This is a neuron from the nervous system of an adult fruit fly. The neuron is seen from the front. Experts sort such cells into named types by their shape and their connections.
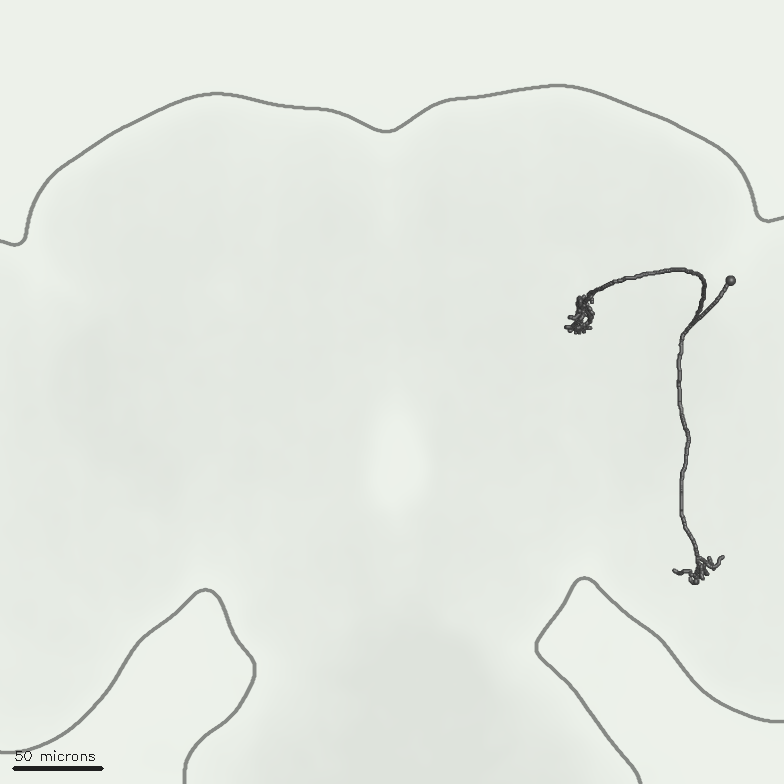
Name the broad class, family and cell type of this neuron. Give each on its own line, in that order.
visual projection neuron
hemilineage VPNd3
LC9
